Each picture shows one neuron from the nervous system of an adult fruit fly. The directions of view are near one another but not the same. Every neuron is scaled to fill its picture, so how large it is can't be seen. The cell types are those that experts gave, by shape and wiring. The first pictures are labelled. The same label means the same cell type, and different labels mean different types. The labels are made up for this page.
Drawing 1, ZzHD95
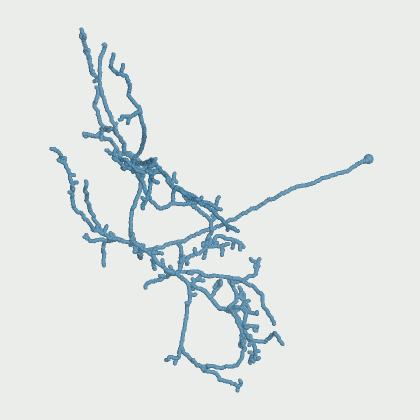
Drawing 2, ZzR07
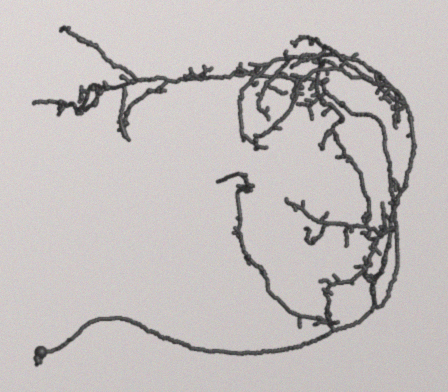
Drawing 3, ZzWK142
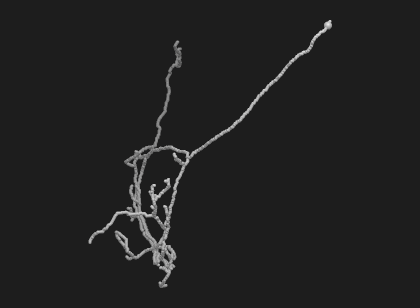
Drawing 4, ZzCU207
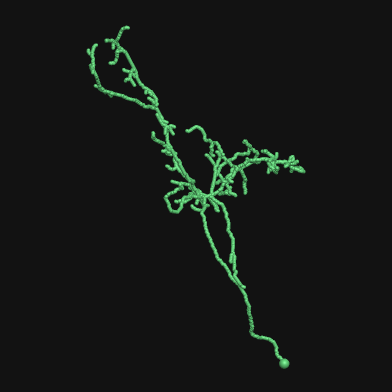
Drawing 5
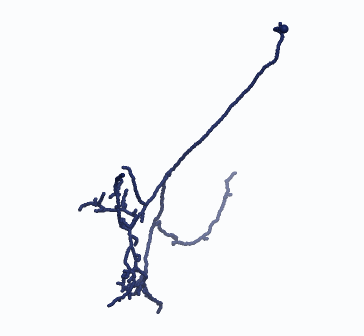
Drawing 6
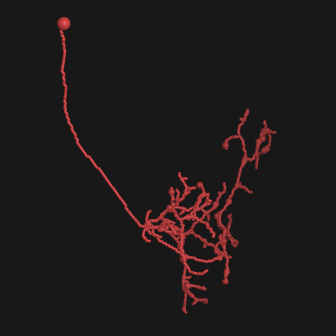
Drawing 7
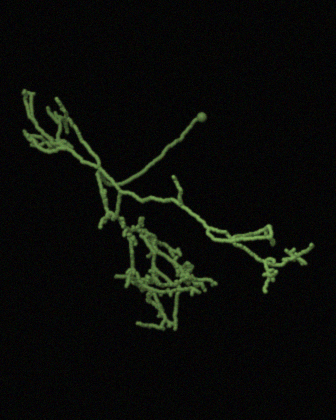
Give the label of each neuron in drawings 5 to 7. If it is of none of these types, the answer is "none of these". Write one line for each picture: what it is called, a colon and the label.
5: ZzWK142
6: none of these
7: ZzHD95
